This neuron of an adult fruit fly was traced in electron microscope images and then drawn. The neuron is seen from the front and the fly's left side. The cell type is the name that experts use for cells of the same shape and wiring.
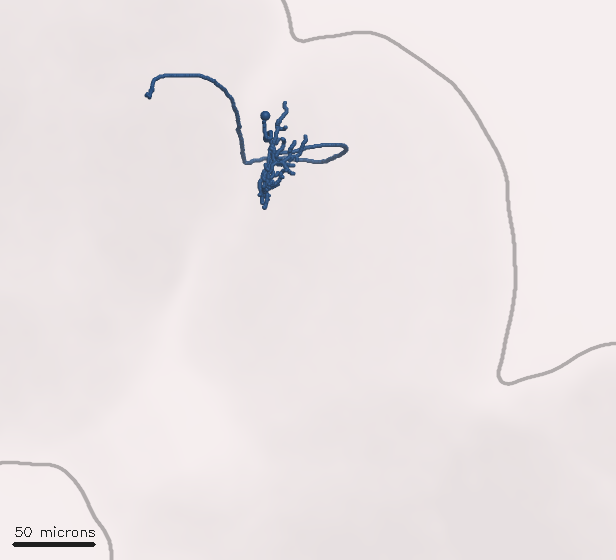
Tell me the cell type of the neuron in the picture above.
MeTu3c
